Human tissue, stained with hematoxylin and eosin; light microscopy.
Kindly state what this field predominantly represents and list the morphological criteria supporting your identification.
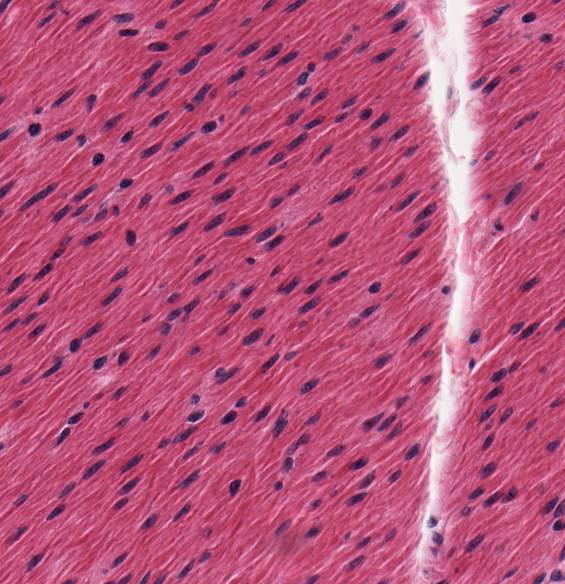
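The field shows smooth muscle. The deciding feature is its nuclei: elongated, oval to cigar-shaped, lying singly within the fibres along their long axis, and scattered evenly through the field rather than at the fibre edges. The cytoplasm is bright pink and finely fibrillar.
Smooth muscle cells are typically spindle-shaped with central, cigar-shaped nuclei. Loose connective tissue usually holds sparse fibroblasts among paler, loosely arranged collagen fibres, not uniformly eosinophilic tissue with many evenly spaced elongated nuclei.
No cross-striations are visible, and there is no epithelium, gland or fat cell anywhere.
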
